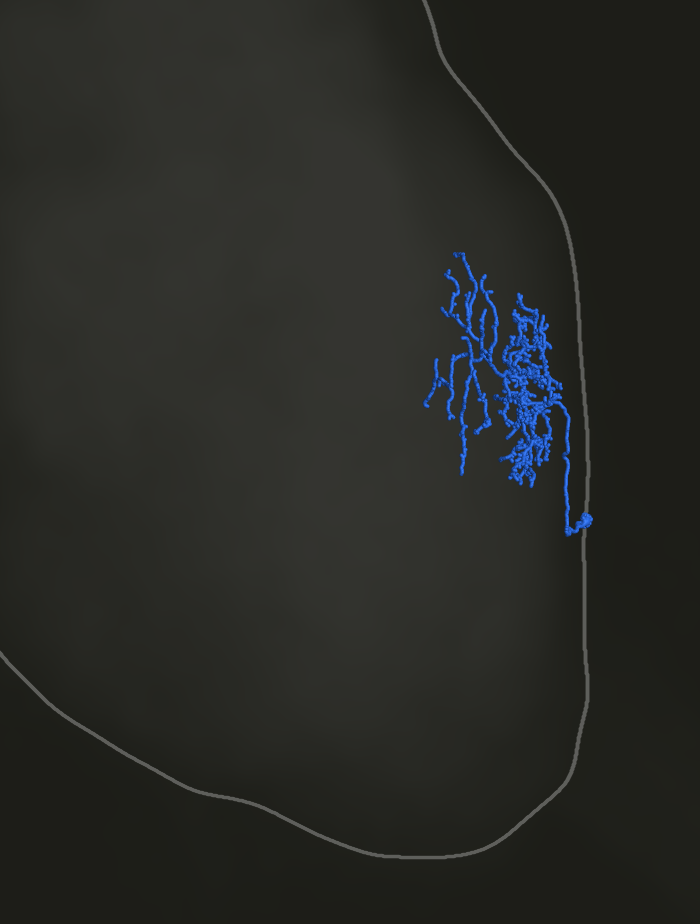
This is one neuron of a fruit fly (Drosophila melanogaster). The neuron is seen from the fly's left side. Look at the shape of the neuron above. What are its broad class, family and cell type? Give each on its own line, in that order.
optic-lobe intrinsic neuron
Tlp
Tlp11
